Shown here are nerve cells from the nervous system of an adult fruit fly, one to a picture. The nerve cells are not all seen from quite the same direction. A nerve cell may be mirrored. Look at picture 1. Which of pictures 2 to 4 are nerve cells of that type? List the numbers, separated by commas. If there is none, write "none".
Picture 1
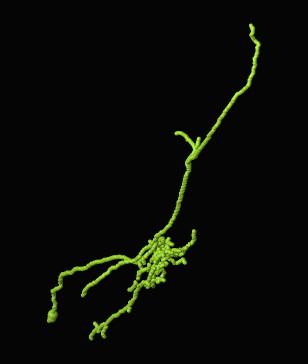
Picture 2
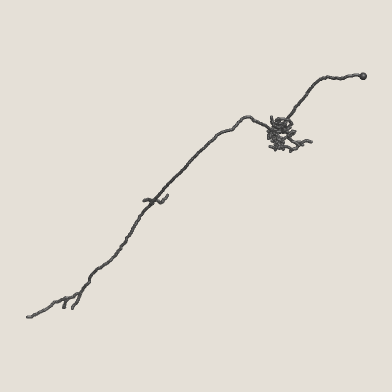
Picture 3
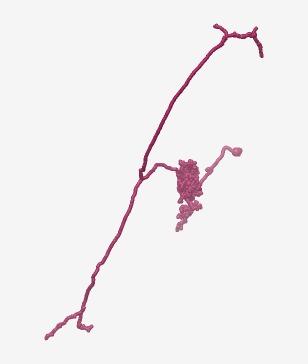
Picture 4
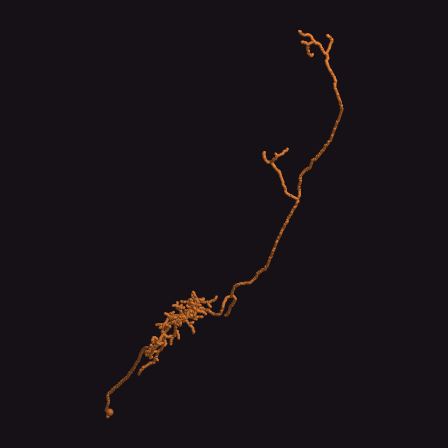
2, 4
